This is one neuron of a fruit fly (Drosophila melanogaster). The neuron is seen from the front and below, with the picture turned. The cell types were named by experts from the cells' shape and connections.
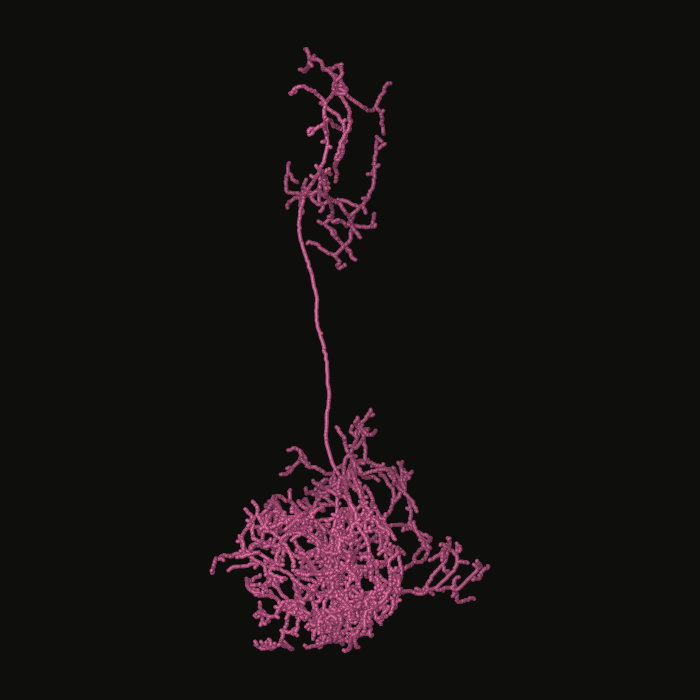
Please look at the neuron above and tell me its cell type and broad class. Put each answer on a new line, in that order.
AVLP572
central-brain intrinsic neuron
